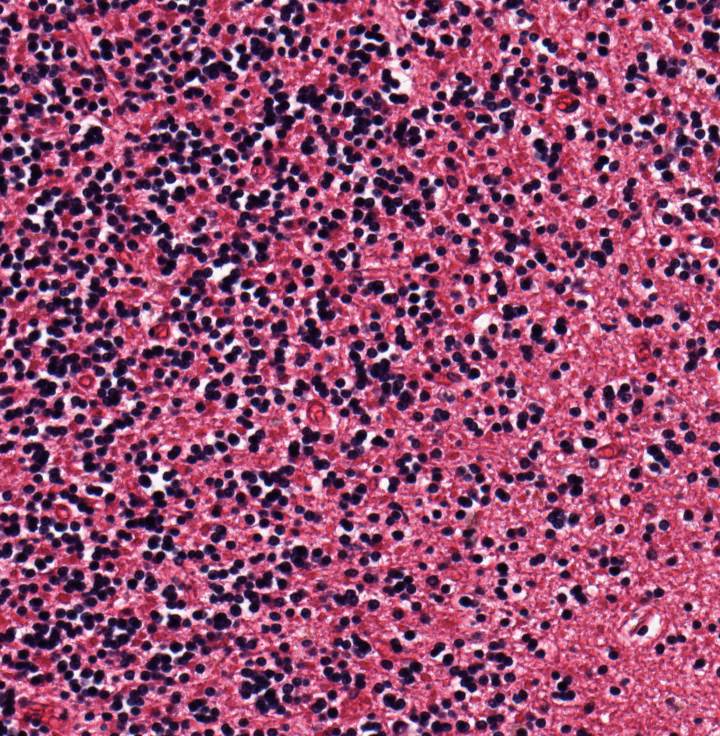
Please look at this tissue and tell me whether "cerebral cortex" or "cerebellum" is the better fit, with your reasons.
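Tissue: cerebellum. Most of field densely packed with small, round, uniform, darkly stained nuclei; scant cytoplasm visible.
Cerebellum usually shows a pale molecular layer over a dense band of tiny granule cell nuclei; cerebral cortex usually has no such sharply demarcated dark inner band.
Packed nuclei here match that granule cell band. Toward right, nuclei sparser, pink background predominates; pink, finely fibrillary matrix between nuclei. No epithelium or glands.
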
